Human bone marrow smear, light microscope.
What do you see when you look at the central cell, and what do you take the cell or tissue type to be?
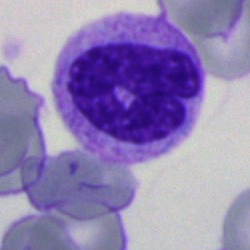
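First, the nucleus: a notch enters it from the right side, and a small pale spot lies near its centre. Next, the chromatin: dark purple and coarsely clumped. Last, the cytoplasm, which has a fine, faintly granular texture. The cell is a band neutrophil.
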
